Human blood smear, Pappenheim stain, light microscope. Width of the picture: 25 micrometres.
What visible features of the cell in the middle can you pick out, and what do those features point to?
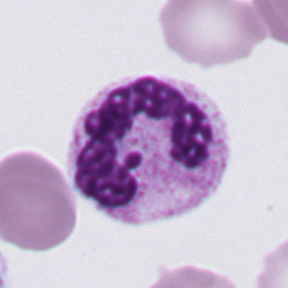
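Curved, lobulated nuclear band arching along left, top and right of cell. Chromatin coarse, clumped, dark purple, with small pale gaps. Cytoplasm abundant, pale pinkish-lilac, fine pinkish-violet granules scattered through it. Cell about 14 micrometres across. Name: segmented neutrophil.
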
